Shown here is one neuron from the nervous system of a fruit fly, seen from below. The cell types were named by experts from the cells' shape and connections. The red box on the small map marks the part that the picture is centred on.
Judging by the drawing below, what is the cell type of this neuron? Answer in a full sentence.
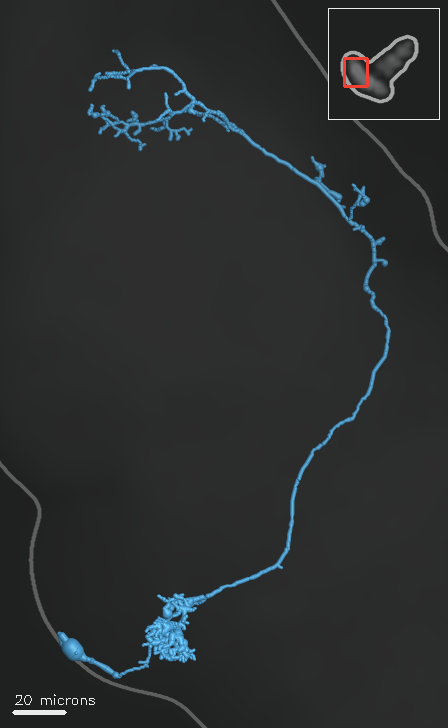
The cell type is VM4_adPN.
